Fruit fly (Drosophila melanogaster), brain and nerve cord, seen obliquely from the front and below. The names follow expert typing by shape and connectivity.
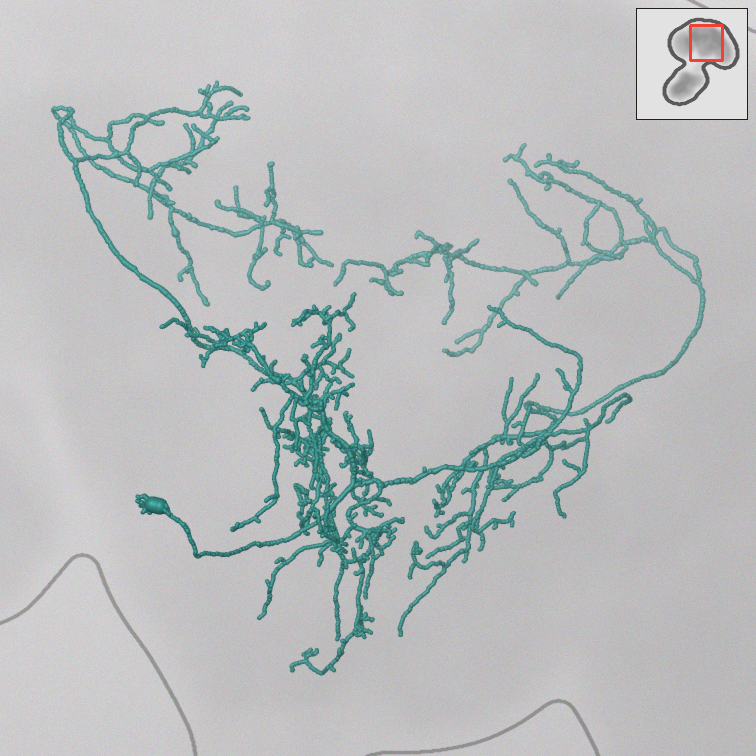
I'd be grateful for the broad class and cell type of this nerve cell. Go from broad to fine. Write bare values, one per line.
central-brain intrinsic neuron
FLA016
